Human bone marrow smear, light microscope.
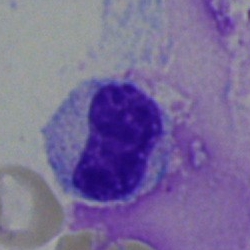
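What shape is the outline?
Roughly round.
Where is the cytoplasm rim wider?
On the left side of the nucleus, more than on the right.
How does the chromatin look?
Dark purple and dense, against pale greyish-blue cytoplasm.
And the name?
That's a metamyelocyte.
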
